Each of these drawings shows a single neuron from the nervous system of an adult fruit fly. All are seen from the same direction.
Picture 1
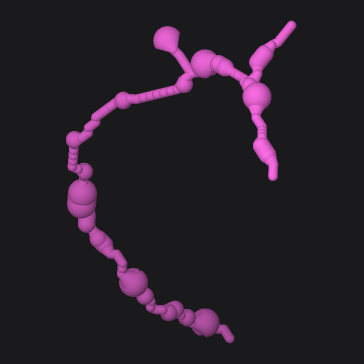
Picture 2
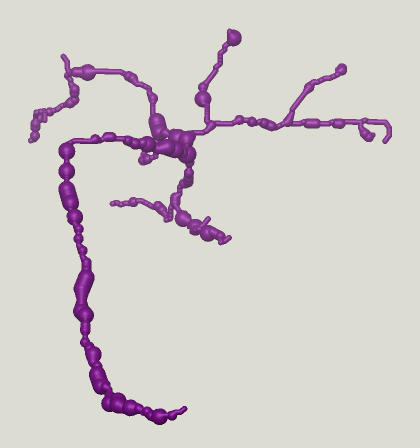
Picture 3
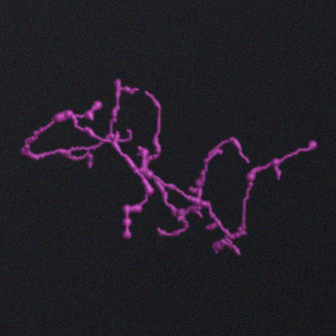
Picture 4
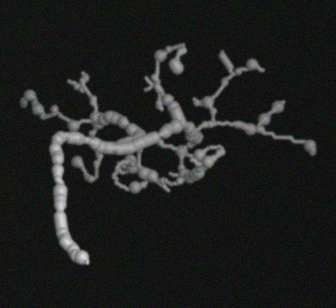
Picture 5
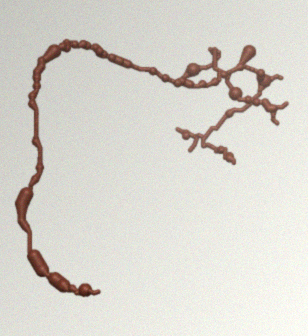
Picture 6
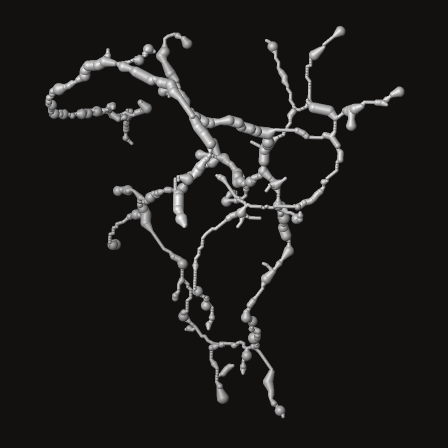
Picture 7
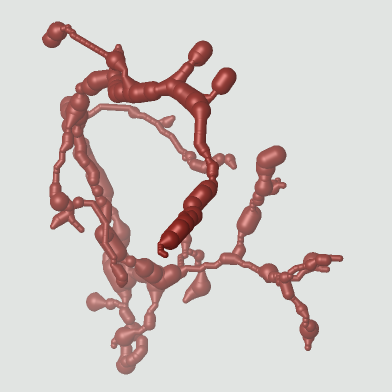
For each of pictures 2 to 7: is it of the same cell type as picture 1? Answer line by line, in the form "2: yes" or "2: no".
2: no
3: yes
4: no
5: no
6: yes
7: yes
